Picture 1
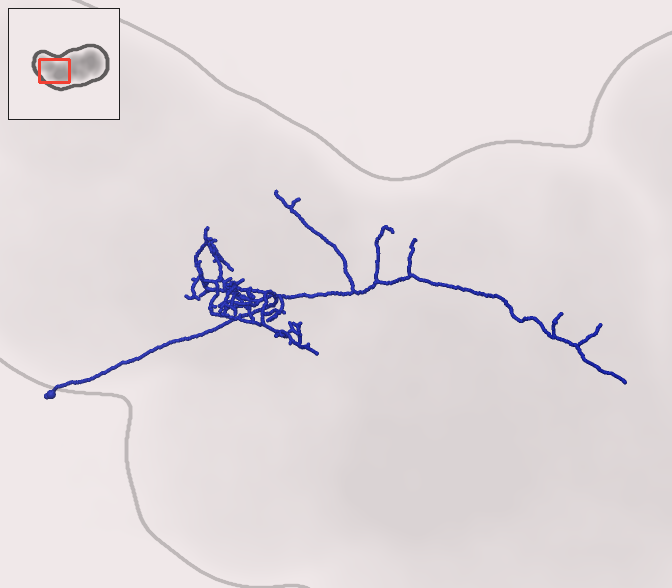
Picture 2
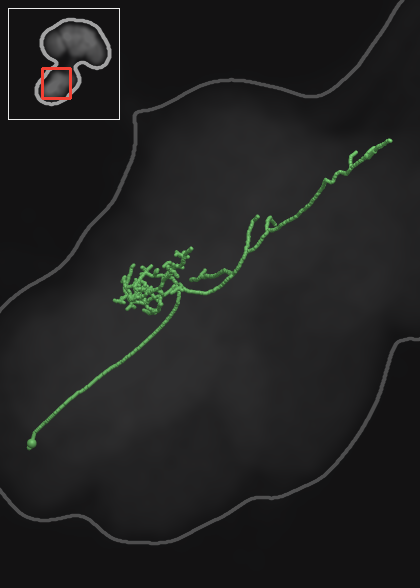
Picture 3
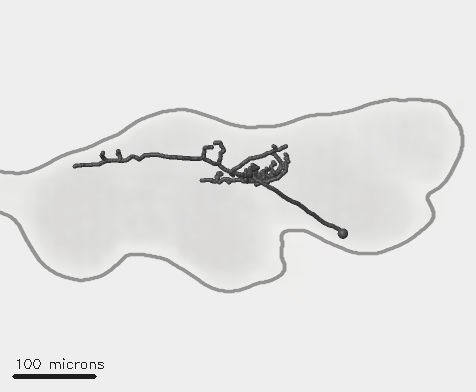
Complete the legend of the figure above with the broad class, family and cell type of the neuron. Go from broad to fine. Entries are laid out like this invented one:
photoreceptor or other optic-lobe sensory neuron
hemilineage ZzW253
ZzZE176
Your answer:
nerve-cord intrinsic neuron
hemilineage 08B
IN08B088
